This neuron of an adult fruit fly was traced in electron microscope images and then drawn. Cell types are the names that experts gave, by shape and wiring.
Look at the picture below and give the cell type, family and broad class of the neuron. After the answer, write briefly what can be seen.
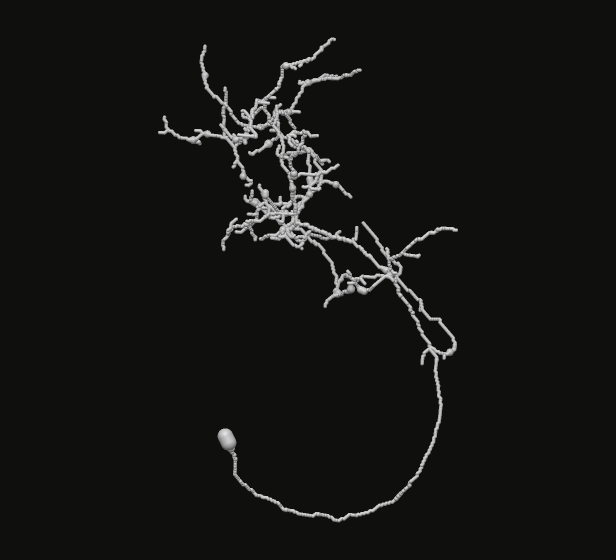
It is of cell type IN05B092. Its family is hemilineage 05B. Its broad class is nerve-cord intrinsic neuron. The picture shows dozens of branch ends. As drawn here it is taller than it is wide.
